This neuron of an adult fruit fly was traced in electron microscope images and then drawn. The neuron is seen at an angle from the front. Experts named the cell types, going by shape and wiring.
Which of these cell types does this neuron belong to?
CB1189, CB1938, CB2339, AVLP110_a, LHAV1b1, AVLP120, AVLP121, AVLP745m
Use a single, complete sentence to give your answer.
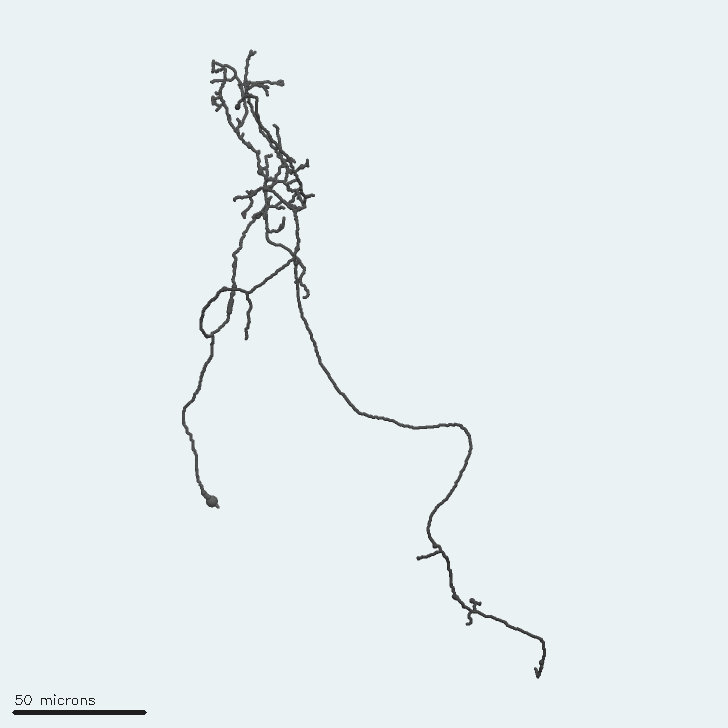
This neuron is recognized as the cell type LHAV1b1.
